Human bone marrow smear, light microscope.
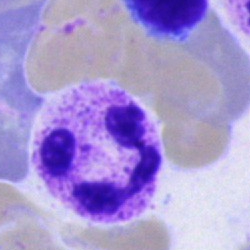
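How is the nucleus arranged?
It is divided into several separate lobes set around the cell's edge.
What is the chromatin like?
Dense, dark purple and clumped.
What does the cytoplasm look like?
It is plentiful and pale pinkish-lilac, with numerous violet granules scattered throughout.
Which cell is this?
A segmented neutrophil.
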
